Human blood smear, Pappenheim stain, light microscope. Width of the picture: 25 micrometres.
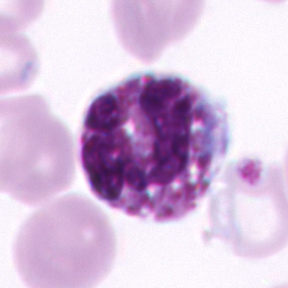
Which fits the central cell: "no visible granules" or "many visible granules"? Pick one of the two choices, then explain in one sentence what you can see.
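Many visible granules. Coarse dark purple granules lie scattered over both the nucleus and the cytoplasm.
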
